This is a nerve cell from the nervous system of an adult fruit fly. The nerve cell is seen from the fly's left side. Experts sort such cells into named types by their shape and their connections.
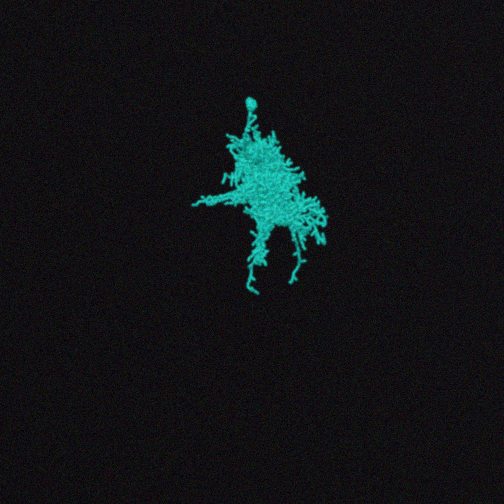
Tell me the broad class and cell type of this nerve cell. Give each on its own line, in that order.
central-brain intrinsic neuron
CL001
